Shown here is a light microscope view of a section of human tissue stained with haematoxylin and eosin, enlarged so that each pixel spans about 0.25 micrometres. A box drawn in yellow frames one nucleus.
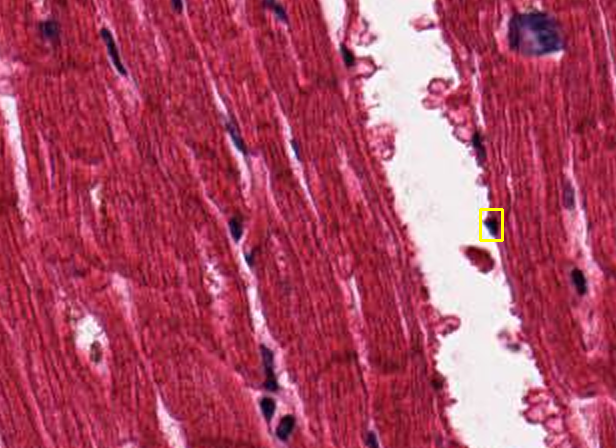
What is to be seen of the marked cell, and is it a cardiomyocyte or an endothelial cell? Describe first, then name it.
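The nucleus stains dark blue-black and fairly evenly, darker and smaller than the paler purple nucleus inside the fibres up and to its right. It lies lengthwise along the lumen border, with a separate red oval body lying free in the lumen just below it. The marked nucleus belongs to an endothelial cell.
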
